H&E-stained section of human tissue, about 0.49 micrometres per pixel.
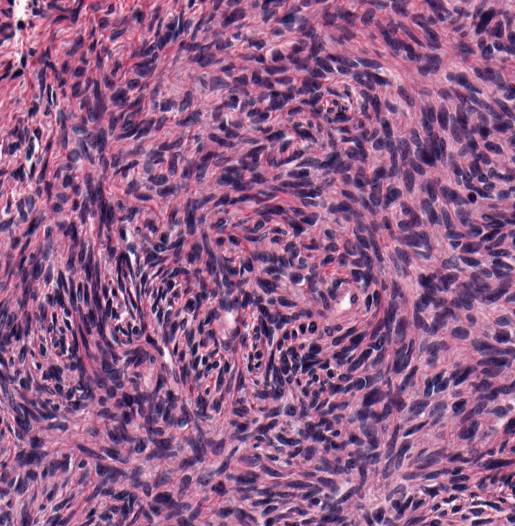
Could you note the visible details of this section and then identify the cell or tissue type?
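Notice how densely the spindle-shaped cells are packed, filling the field from edge to edge. Most of their nuclei are elongated and darkly stained. Now look for the cytoplasm: it is scant and pink, and the cell borders are indistinct. Between the cells you will find only a thin pink fibrillary stroma. This is ovary.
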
